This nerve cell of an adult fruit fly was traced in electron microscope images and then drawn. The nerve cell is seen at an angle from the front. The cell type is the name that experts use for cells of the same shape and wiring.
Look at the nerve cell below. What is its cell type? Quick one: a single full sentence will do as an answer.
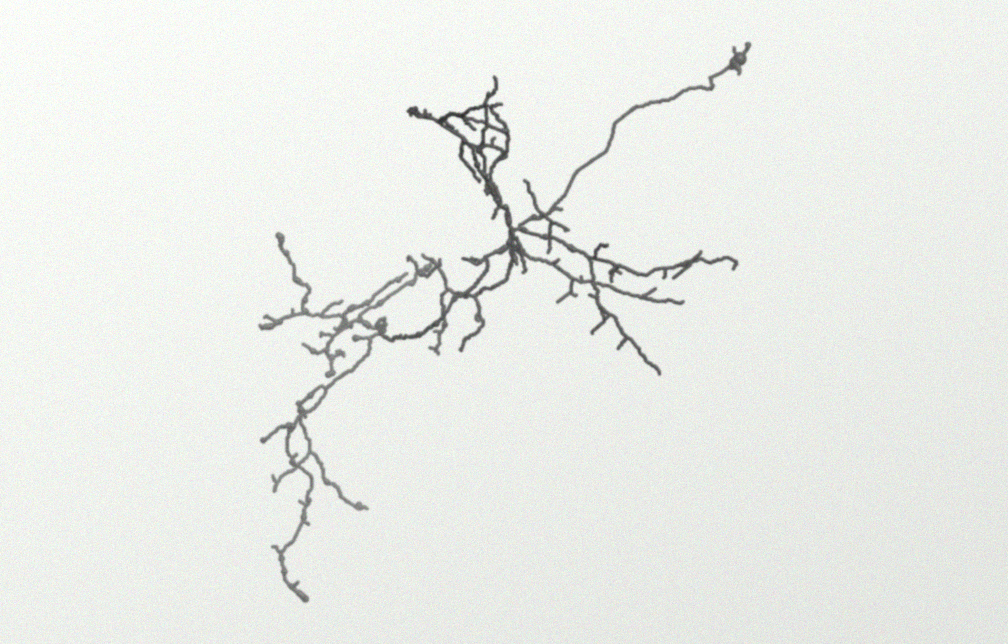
In the scheme of cell types, this neuron is CB1787.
